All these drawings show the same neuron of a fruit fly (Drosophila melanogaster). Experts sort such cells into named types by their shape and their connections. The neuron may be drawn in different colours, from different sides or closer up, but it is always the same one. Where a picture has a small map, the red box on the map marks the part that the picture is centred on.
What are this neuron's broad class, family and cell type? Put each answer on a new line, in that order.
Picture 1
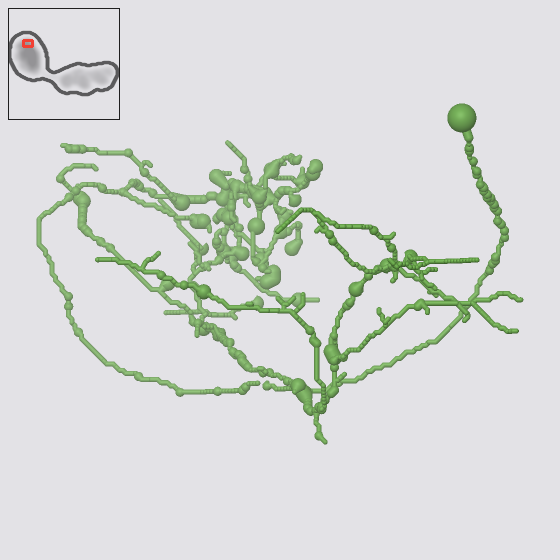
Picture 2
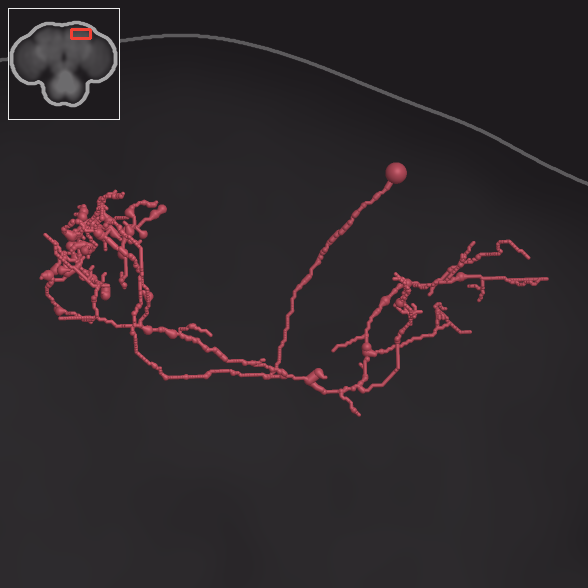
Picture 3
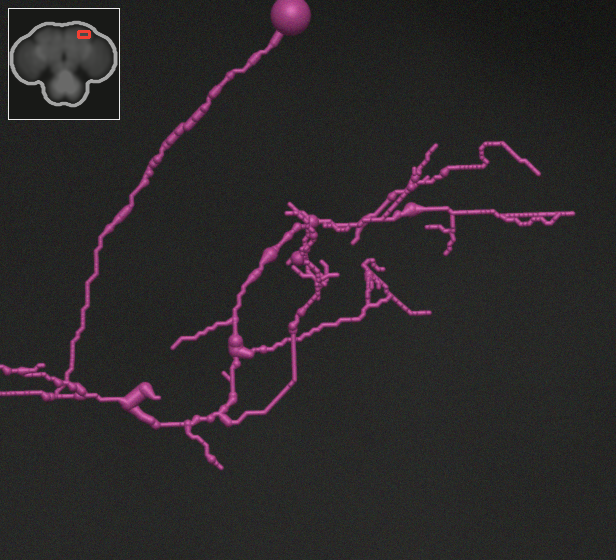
central-brain intrinsic neuron
hemilineage VLPd&p1_posterior
CB1200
